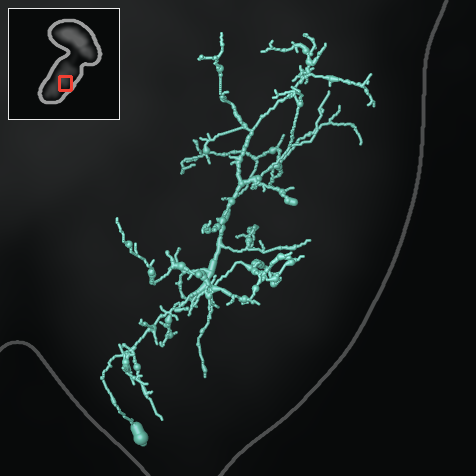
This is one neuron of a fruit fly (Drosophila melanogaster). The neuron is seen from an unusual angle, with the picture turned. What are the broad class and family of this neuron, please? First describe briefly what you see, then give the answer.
It is in the nerve cord and does not reach the brain. Dozens of branch ends can be seen. Its broad class is nerve-cord intrinsic neuron. Its family is hemilineage 20A.22A.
